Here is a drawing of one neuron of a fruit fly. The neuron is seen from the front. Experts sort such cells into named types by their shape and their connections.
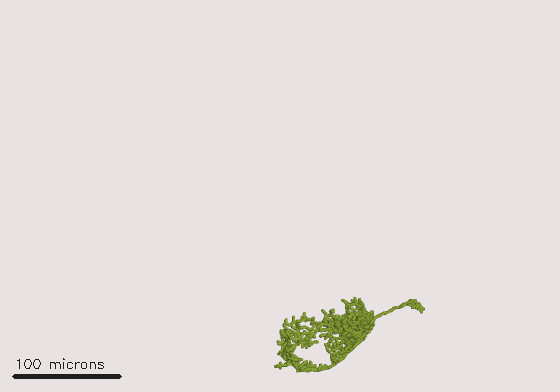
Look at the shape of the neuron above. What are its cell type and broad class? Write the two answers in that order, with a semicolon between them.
MN2V; motor neuron of the brain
